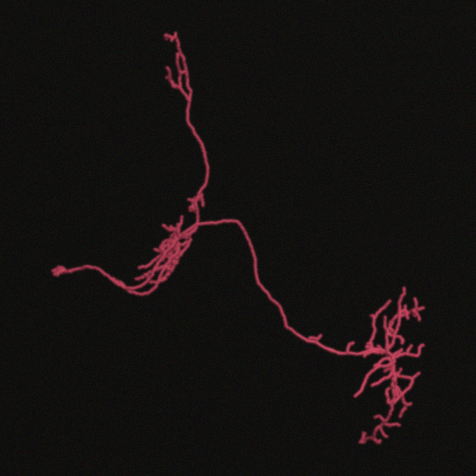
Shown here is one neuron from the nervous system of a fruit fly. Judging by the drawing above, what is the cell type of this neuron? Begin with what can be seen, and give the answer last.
Dozens of branch ends can be seen. As drawn here it is about as wide as it is tall. This is a central-brain intrinsic neuron. It is of cell type VP4+_vPN.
